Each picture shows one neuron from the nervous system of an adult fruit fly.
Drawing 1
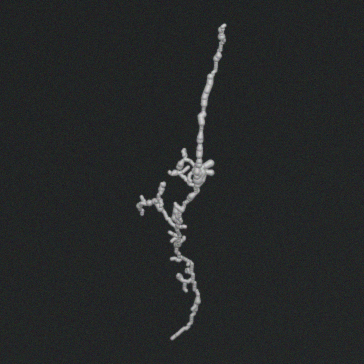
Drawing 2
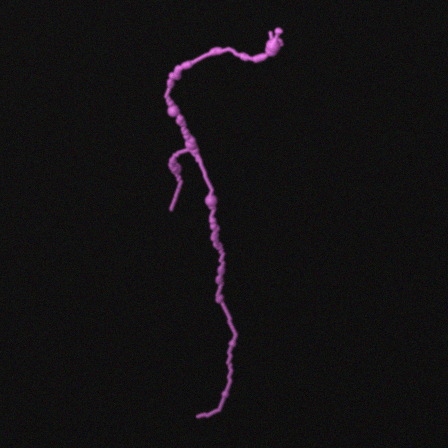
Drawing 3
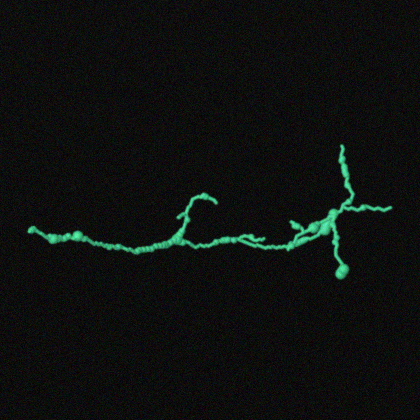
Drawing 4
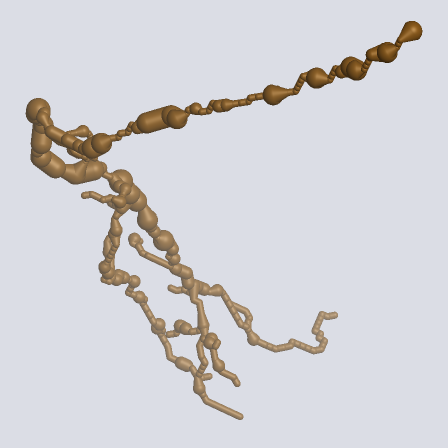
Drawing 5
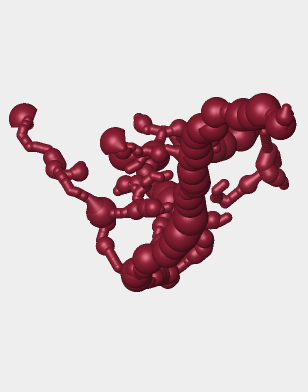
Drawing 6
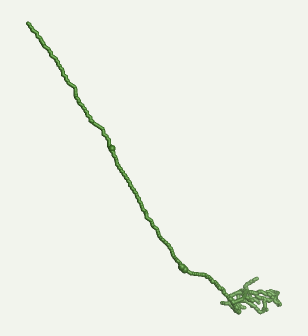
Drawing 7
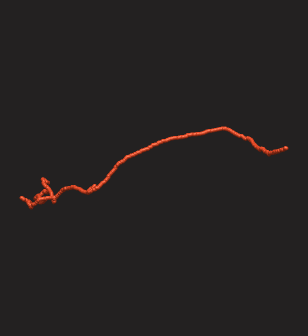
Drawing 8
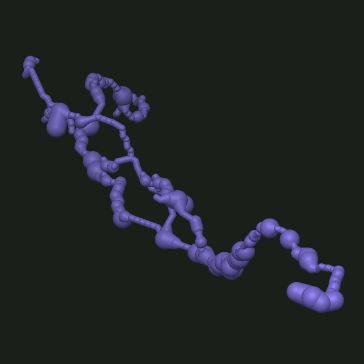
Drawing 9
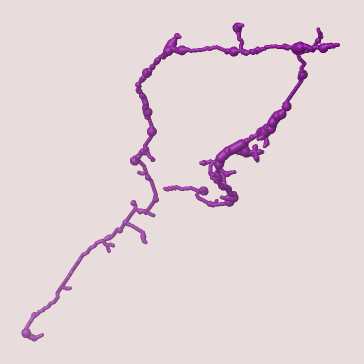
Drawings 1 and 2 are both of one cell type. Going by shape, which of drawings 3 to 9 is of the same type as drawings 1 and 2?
5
